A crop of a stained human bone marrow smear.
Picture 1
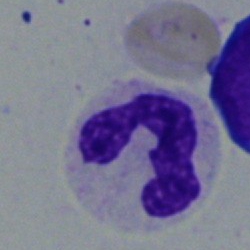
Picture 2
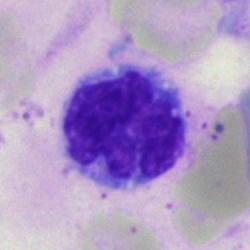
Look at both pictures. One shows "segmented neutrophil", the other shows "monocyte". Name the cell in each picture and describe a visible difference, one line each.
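Picture 1 is a segmented neutrophil. The cytoplasm is abundant and pale lilac-grey.
Picture 2 is a monocyte. The nucleus fills most of the cell.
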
